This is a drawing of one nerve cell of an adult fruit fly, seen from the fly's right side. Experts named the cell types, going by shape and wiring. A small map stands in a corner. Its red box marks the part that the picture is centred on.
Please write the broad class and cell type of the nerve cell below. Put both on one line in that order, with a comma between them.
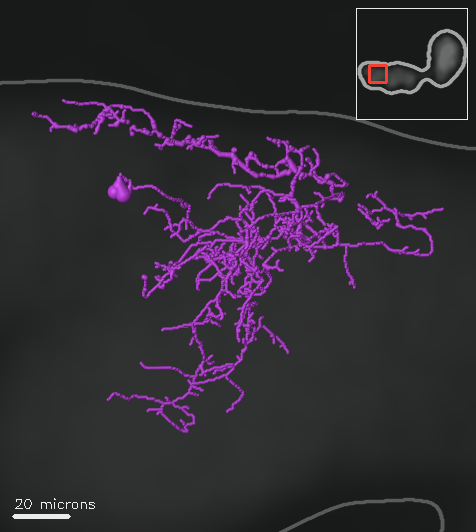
nerve-cord intrinsic neuron, INXXX402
